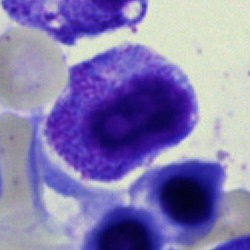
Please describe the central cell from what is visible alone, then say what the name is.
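Look first at the outline: it is angular, roughly polygonal. The nucleus stains deep purple, darker than the cytoplasm around it, with a paler rounded area near its middle. Many fine reddish-purple granules fill the cytoplasm. This is a myelocyte.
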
